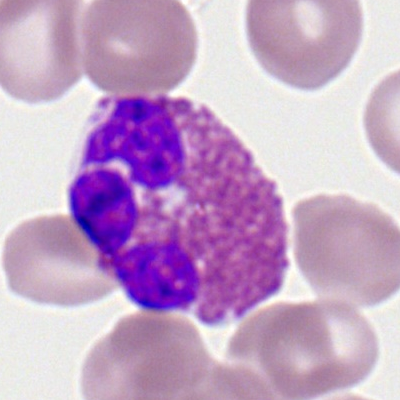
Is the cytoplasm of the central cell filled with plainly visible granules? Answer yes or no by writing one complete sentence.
Yes, it is many visible granules that the cytoplasm of this cell contains.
